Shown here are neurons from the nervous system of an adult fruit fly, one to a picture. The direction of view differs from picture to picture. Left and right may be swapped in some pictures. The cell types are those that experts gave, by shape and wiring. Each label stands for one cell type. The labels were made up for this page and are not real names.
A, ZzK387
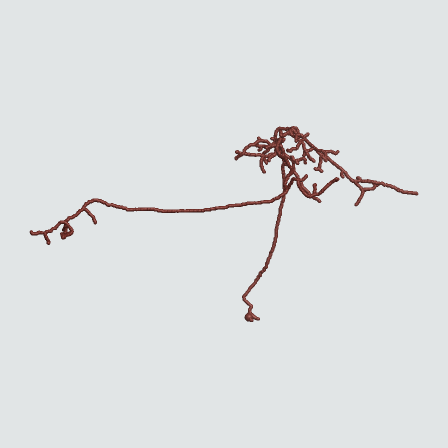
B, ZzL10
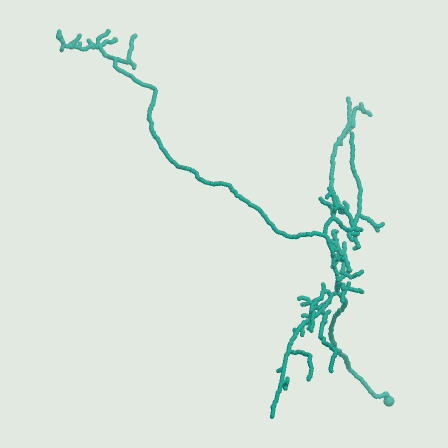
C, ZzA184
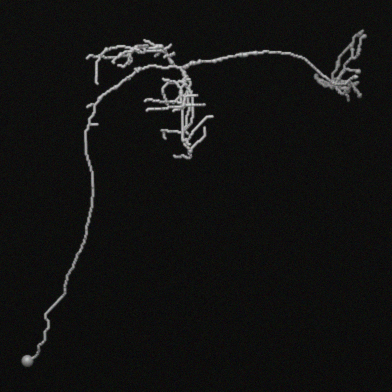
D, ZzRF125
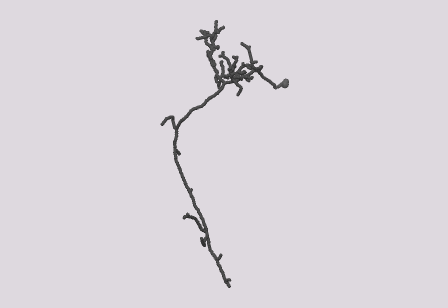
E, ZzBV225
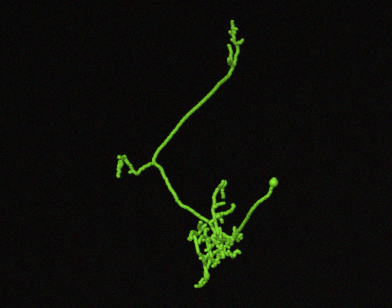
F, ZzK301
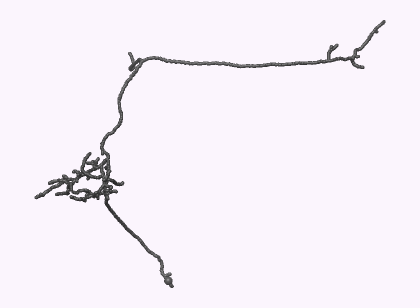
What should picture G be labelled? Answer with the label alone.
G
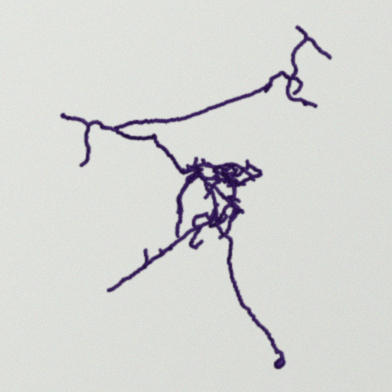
ZzK387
